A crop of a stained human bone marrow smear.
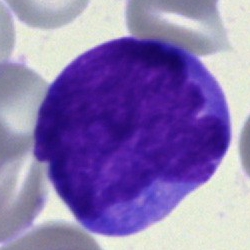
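Blast at the centre of a stained human bone marrow smear. Its outline is roughly round and smooth-edged, and the nucleus fills most of the cell, with a notch on its right side. The chromatin is fine rather than coarsely clumped.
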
